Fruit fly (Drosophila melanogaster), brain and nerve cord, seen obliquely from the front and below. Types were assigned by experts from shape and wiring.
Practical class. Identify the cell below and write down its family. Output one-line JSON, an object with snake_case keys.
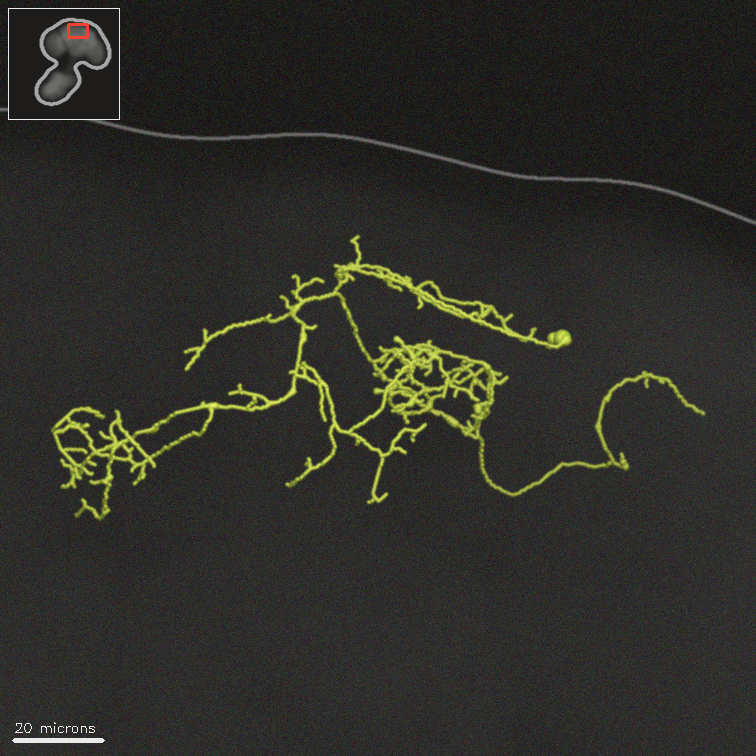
{"family": "class DAN"}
